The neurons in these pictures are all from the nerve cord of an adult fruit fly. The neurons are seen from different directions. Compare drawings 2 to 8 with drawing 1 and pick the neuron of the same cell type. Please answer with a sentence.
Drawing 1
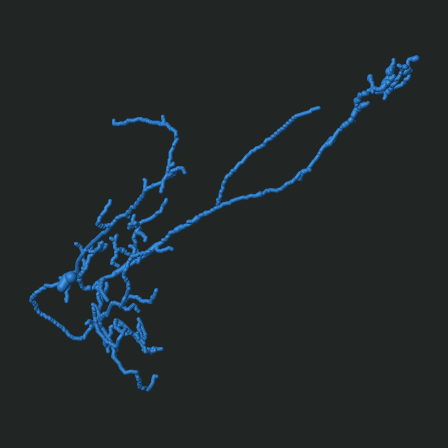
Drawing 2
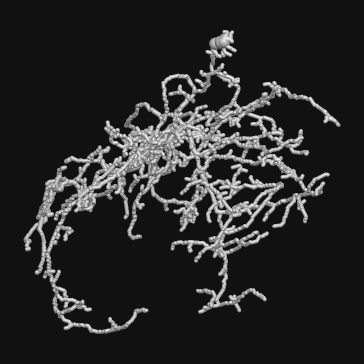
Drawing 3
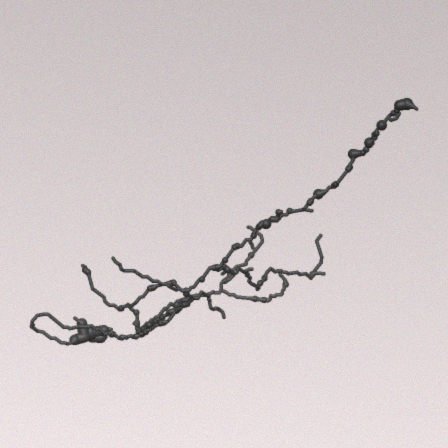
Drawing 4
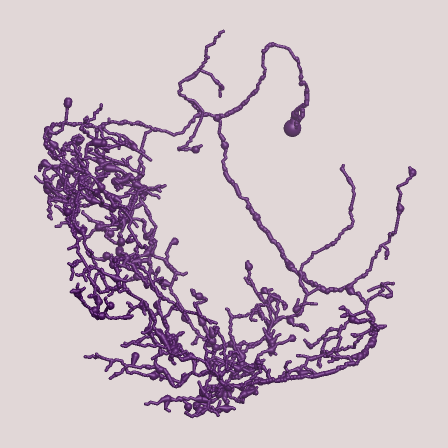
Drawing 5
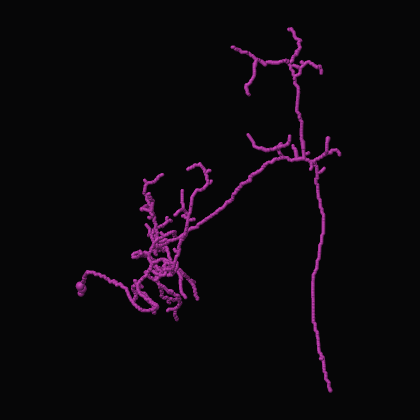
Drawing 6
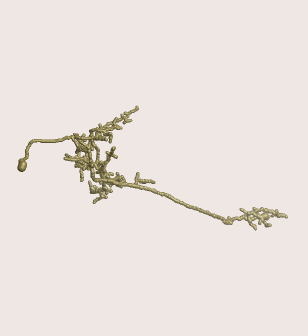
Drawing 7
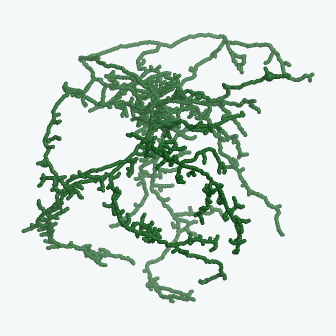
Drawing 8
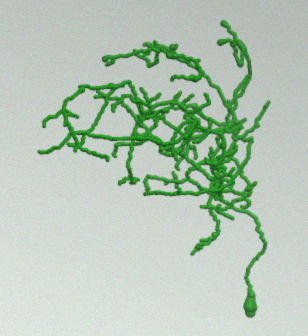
Drawing 6 shows a neuron of the same cell type.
